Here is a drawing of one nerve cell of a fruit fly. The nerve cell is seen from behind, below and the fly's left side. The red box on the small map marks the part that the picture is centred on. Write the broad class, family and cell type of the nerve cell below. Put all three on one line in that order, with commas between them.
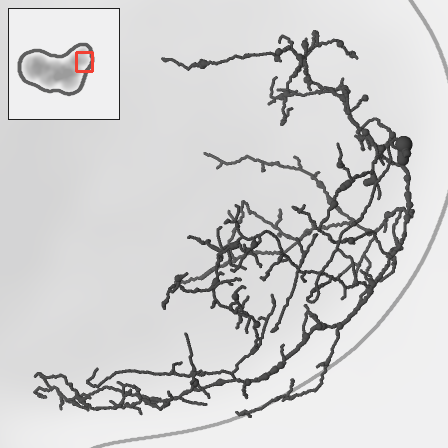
nerve-cord intrinsic neuron, hemilineage 13A, IN13A069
